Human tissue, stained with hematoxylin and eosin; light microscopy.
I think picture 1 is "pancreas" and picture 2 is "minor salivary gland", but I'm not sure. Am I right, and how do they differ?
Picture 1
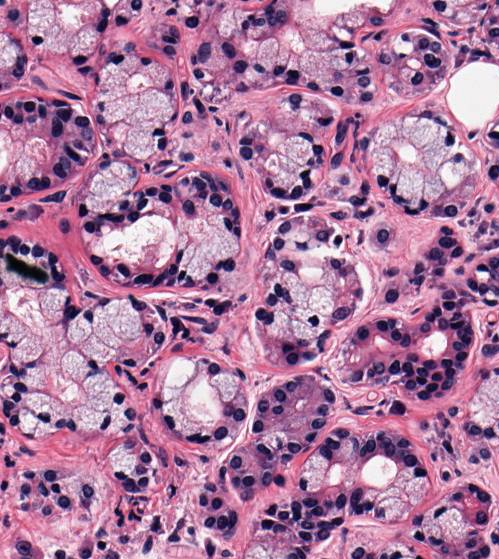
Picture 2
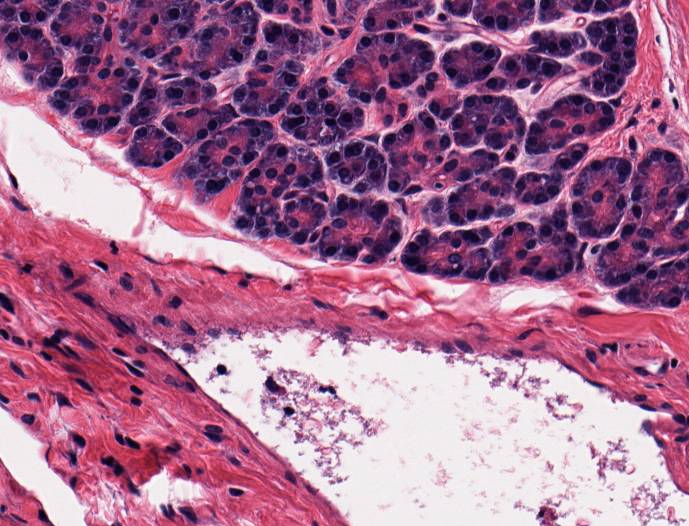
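The first picture is minor salivary gland, and the second is pancreas. Start with picture 1: across the whole field the tissue forms rounded nests of cells, parted by narrow bands of pink fibrous stroma. Most of these cells have pale, finely bubbly, foamy cytoplasm, and their small, dark, round nuclei sit at the outer edge of each nest. Several nests also have a small central lumen holding pale, wispy material. Now move to picture 2, where each acinar cell is purple at its base and pinker and granular towards the acinar centre. Its nuclei are round and dark and lie towards the base of the cell. Thin pale fibrous septa divide the acini into small clusters, and no fat cells lie among them.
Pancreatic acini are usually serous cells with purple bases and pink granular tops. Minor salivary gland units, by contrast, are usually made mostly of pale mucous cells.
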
